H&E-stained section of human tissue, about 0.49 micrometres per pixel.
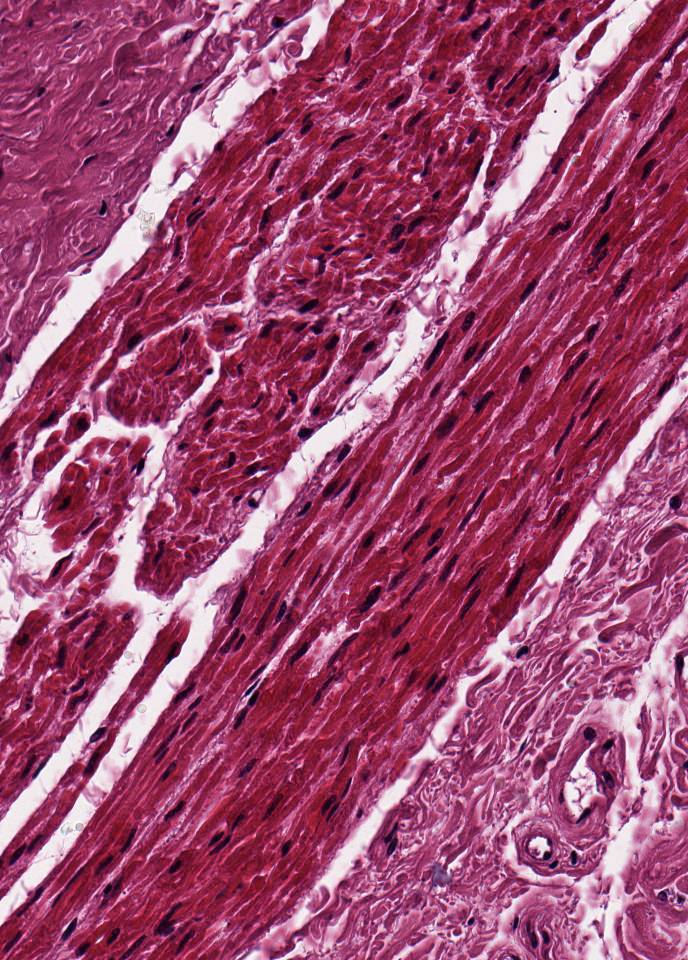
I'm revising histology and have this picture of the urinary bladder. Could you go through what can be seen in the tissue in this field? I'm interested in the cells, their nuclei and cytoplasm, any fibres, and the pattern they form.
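Across the middle, bundles of deeply eosinophilic muscle fibres run diagonally from lower left to upper right. Their nuclei look dark, elongated and cigar-shaped, lying centrally rather than at the cell edges. Along the lower right edge lies paler pink, wavy collagenous connective tissue.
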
